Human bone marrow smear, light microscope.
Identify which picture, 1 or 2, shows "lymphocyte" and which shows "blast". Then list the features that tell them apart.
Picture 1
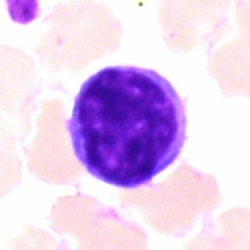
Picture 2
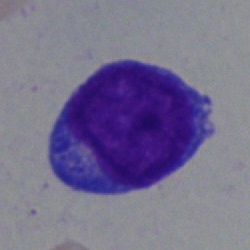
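Picture 1 is the lymphocyte, and picture 2 is the blast. Start with the shape: the lymphocyte is round and smooth, the blast oval, with small bleb-like projections standing out from its upper right edge. The lymphocyte's chromatin is dark purple and coarsely clumped, with paler patches between the clumps.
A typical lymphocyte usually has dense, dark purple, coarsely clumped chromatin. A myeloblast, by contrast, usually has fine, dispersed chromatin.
Then the cytoplasm: in the lymphocyte it is only a thin rim, widest on the right, while in the blast the nucleus fills most of the cell and the rim is widest at the lower left. The blast's cytoplasm is stained deep blue, with a paler zone beside the nucleus at the lower left.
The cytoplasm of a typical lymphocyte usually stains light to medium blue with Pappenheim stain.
Neither granules nor vacuoles show in the lymphocyte's cytoplasm, and pale red cells surround it without overlapping.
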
